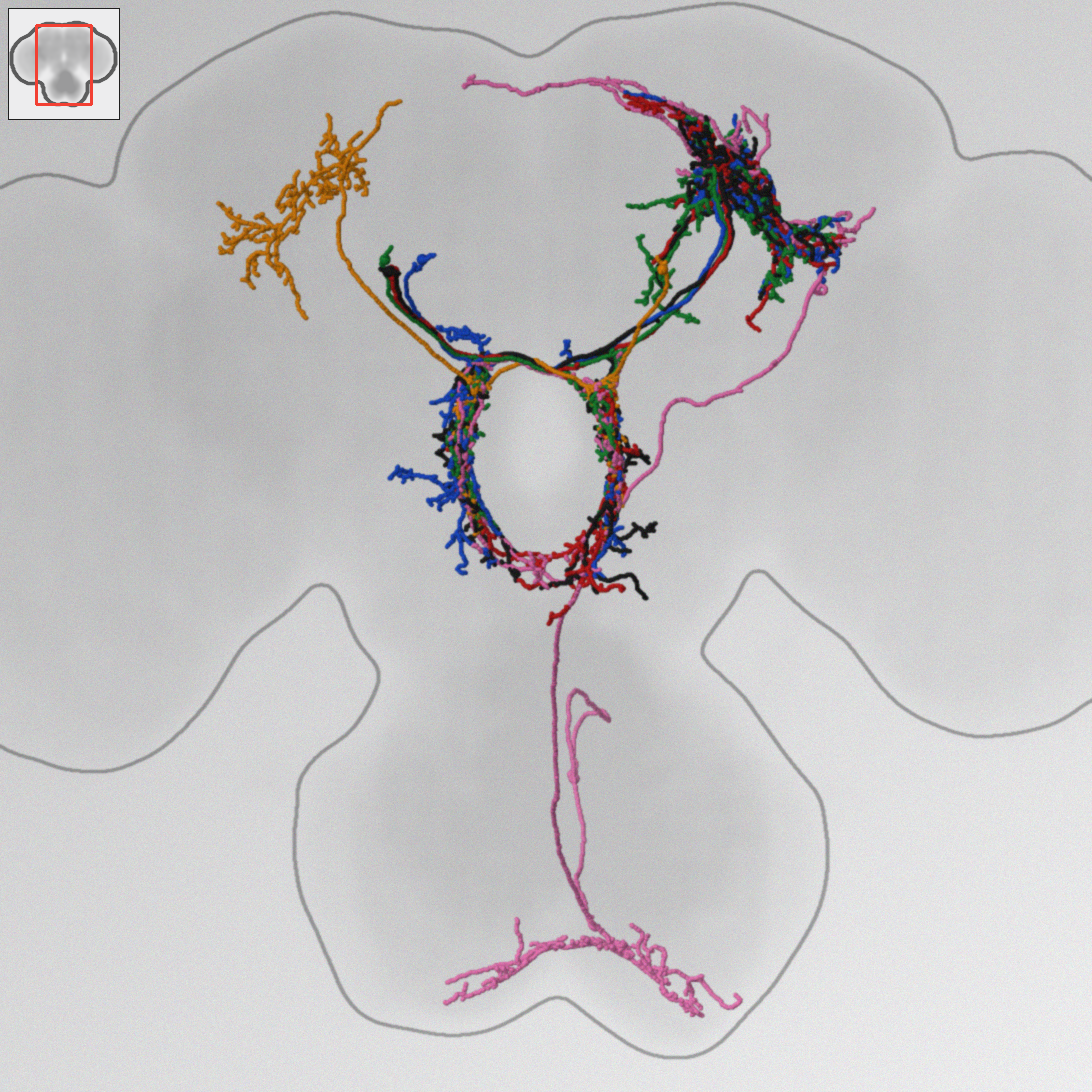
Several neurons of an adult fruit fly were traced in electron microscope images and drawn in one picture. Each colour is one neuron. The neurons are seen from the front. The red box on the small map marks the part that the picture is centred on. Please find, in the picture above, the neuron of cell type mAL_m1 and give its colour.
black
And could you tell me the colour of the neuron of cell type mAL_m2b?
green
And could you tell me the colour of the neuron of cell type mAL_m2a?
orange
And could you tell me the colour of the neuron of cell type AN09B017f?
pink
